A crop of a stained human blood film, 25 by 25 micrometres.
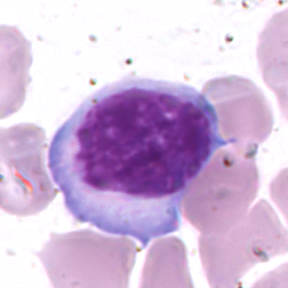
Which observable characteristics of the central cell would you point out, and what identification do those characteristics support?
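Look first at the outline: it is roughly round. Now follow the pale blue cytoplasm around the nucleus, and you will see its band is widest below and to the left. At the right edge, notice a small pointed tag projecting from the cell. This one is a plasma cell.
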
